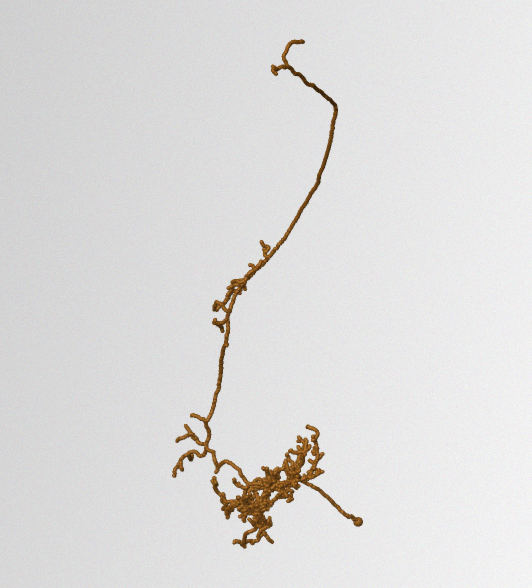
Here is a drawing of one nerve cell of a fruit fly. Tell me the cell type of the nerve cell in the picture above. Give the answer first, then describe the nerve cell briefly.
The cell type is AN06A010. Its broad class is ascending neuron. As drawn here it is more than twice as tall as it is wide.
